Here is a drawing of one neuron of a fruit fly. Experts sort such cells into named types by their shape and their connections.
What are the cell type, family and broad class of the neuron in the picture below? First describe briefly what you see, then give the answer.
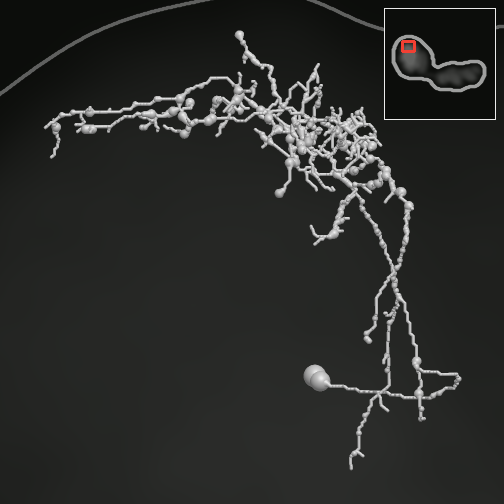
The cell body is at the bottom of the picture. The picture shows dozens of branch ends. Its cell type is CB2269. The family is hemilineage SLPpl2. This is a central-brain intrinsic neuron.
